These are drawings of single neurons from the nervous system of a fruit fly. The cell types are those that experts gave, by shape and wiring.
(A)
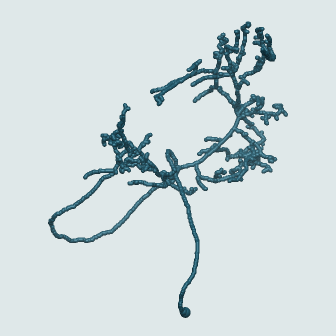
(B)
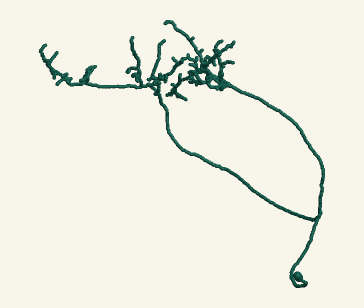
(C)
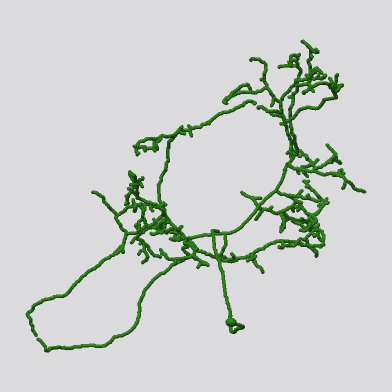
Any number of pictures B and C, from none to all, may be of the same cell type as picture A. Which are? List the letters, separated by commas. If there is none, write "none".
C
